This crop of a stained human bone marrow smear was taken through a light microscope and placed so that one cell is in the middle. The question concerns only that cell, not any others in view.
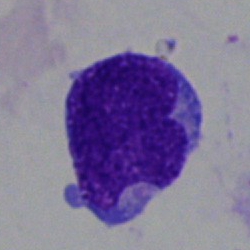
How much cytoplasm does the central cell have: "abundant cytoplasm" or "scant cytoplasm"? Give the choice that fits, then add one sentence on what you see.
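Scant cytoplasm. The nucleus fills most of the cell.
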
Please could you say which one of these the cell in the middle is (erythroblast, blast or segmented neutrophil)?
blast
